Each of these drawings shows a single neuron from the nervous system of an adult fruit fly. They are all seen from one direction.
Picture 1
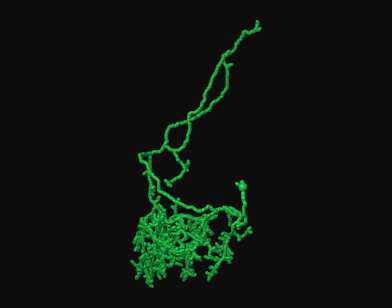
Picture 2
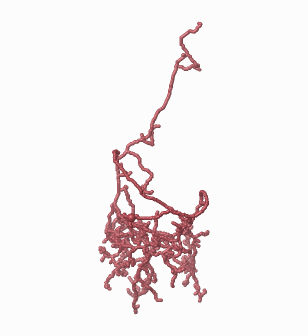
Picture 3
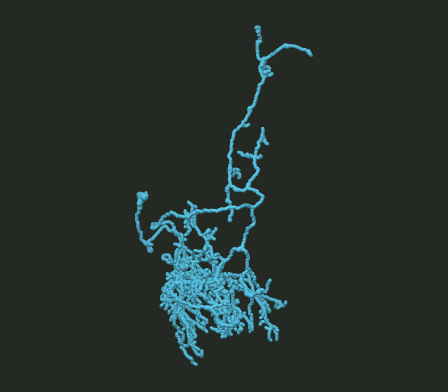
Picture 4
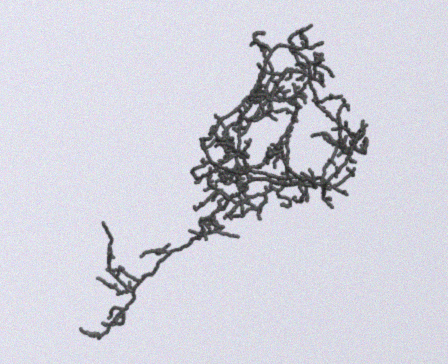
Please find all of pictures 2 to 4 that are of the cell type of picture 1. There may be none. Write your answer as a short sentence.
Picture 2 and picture 3 are of the same cell type.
